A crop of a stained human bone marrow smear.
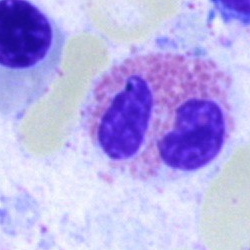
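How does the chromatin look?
Dense, and it stains deep purple.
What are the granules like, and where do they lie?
Coarse and distinct rather than dust-like, filling the cytoplasm all around the nucleus.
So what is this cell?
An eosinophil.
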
